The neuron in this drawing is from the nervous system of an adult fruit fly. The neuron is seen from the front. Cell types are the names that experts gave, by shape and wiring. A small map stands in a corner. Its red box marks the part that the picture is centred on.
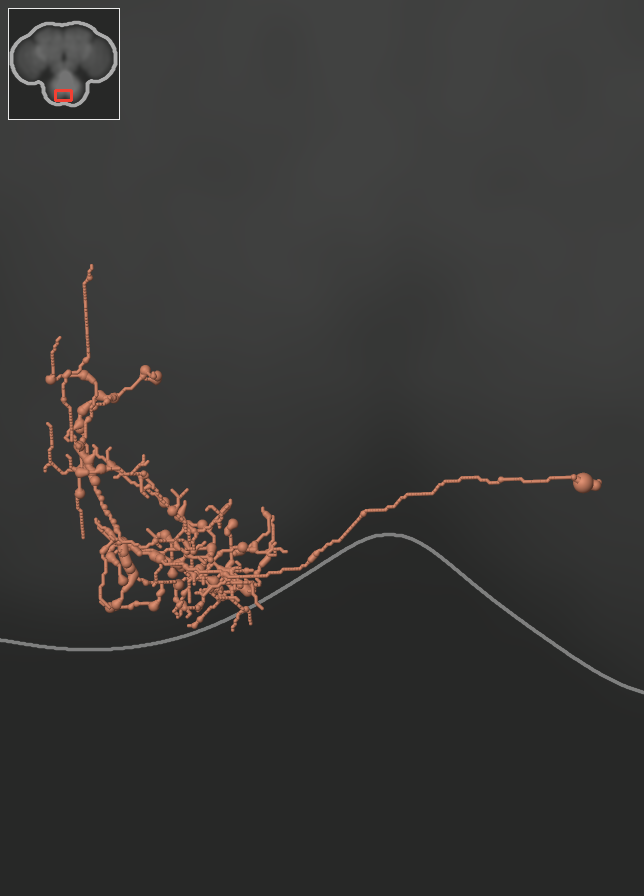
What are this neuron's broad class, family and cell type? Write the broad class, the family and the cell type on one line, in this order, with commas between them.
nerve-cord intrinsic neuron, hemilineage 13B, IN13B088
